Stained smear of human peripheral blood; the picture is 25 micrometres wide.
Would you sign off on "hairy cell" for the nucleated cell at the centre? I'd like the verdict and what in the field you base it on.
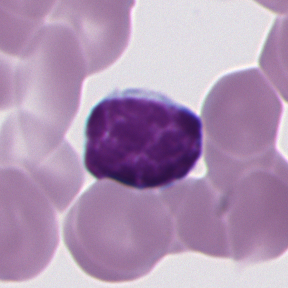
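The deciding feature is the cytoplasm, which forms only a very thin rim around the nucleus.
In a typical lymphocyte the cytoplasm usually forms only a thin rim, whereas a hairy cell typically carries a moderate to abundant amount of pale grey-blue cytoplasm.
The cell is therefore a typical lymphocyte, not a hairy cell. Along the top edge, the thin rim is pale blue. The nucleus is a single rounded mass without lobes, and no nucleoli can be seen in it.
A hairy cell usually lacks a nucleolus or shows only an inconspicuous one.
The absence of nucleoli therefore does not count against hairy cell. No granules are visible in the cytoplasm.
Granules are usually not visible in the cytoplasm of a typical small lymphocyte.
This agrees with typical lymphocyte. Red cells press against the lower edge of the cell.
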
